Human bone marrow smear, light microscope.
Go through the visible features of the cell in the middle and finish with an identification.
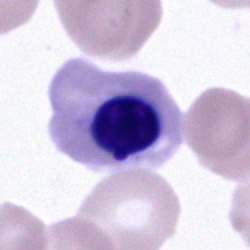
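Look first at the edge of this cell: it is irregular and lumpy, not smoothly round. Now find the nucleus and follow its lower edge, where a small knob juts out. The cytoplasm is abundant, covering more area than the nucleus, and you will see no granules in it. This cell is an erythroblast.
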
